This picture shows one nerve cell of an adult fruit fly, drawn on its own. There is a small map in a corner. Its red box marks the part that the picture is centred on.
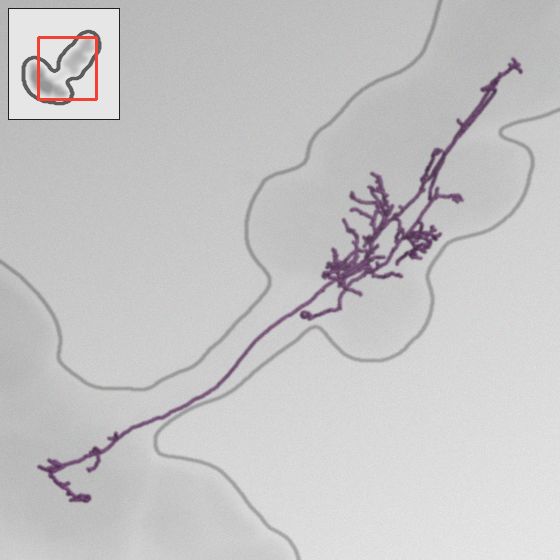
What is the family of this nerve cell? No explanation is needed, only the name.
hemilineage 09B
